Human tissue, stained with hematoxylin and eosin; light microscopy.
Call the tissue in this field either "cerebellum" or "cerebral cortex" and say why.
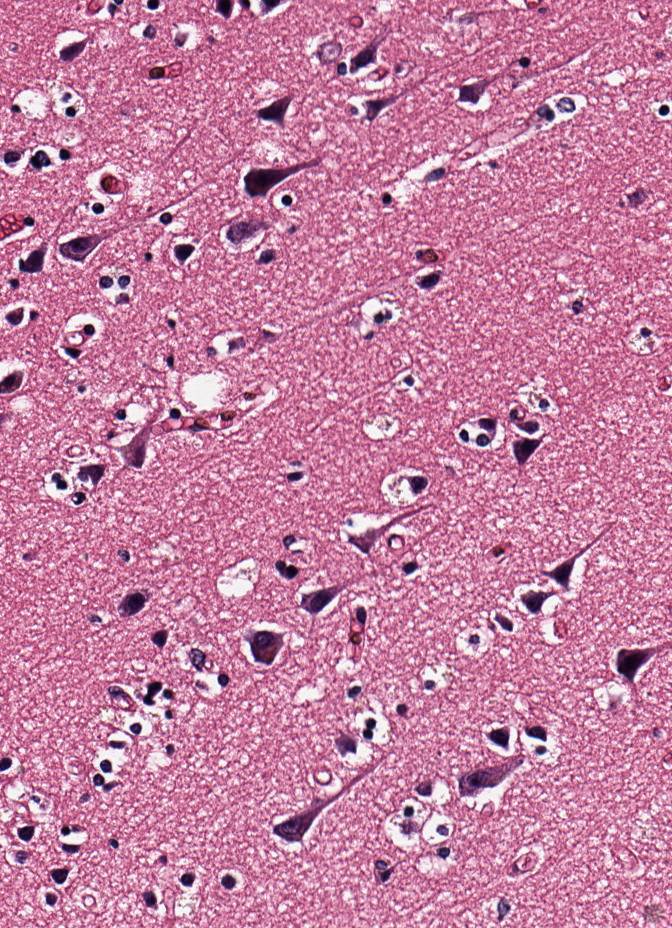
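Cerebral cortex. Pyramidal neurons lie scattered in a fine pink neuropil, their slender apical processes running roughly parallel toward the upper right. Many pyramidal neuron bodies are shrunken, angular and darkly stained. Small round dark glial nuclei lie throughout, often two or three beside a neuron.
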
